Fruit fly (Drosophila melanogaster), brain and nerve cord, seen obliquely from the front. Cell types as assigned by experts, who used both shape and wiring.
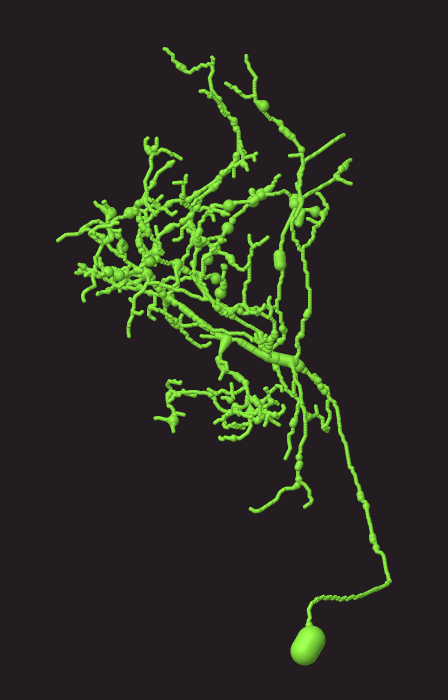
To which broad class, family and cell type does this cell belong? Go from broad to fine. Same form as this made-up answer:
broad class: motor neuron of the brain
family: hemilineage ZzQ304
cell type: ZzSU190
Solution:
broad class: central-brain intrinsic neuron
family: hemilineage EBa1
cell type: MBON10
